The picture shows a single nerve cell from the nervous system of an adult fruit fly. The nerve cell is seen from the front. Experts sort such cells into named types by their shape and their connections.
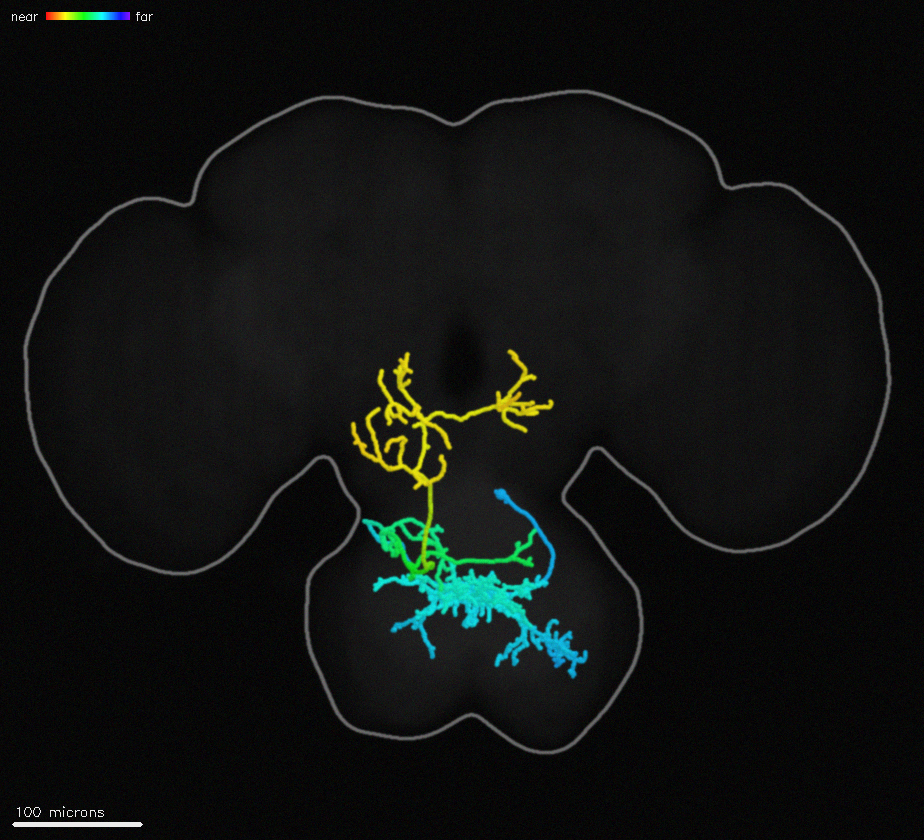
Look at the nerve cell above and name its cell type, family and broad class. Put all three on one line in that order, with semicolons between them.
AN19B025; hemilineage 19B; ascending neuron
